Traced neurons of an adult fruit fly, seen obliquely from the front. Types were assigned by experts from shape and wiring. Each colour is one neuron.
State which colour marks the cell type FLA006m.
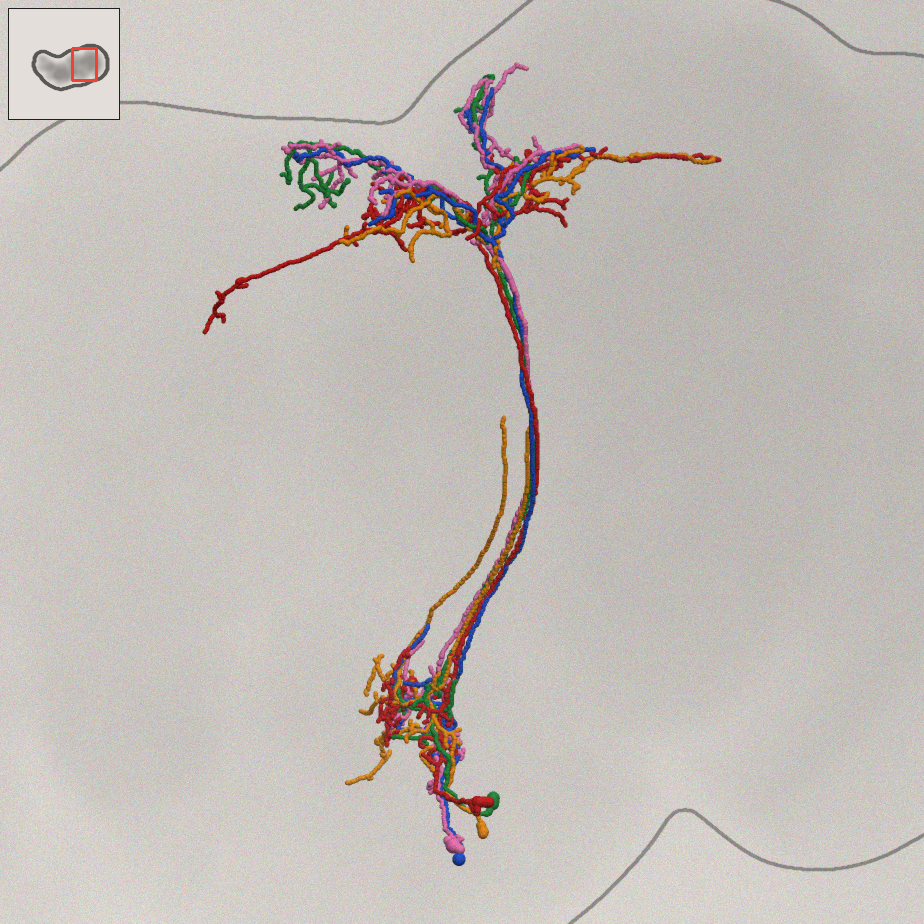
red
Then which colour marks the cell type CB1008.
blue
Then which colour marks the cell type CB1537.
green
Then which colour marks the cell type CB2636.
pink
